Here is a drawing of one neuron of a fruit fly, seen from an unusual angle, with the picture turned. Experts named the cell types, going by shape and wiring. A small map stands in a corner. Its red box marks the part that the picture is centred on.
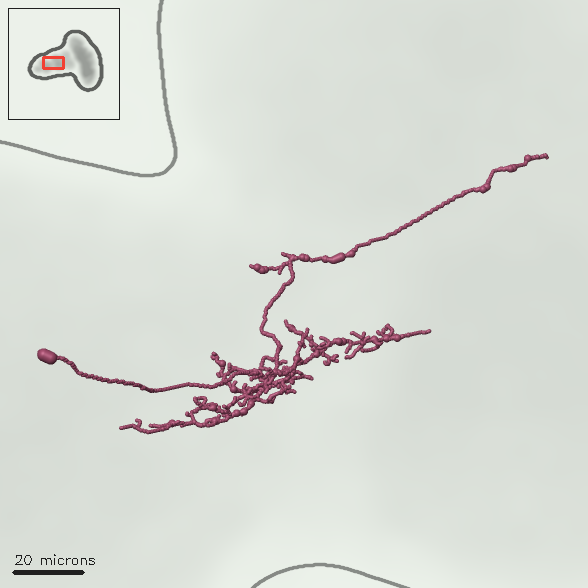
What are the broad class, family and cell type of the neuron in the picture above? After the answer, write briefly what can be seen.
This is a nerve-cord intrinsic neuron. Its family is hemilineage 10B. The cell type is IN10B058. The cell body is on the left of the picture. By the scale bar it is about 150 microns wide in this view. Dozens of branch ends can be seen.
